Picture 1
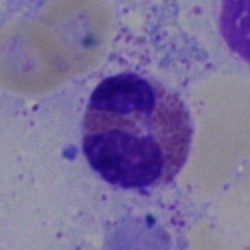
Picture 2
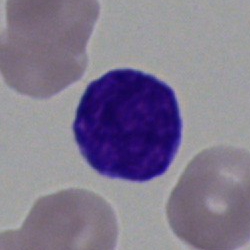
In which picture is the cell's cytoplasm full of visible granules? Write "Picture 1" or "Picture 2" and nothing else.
Picture 1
